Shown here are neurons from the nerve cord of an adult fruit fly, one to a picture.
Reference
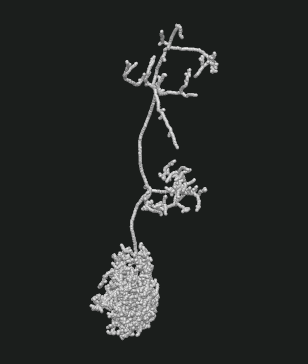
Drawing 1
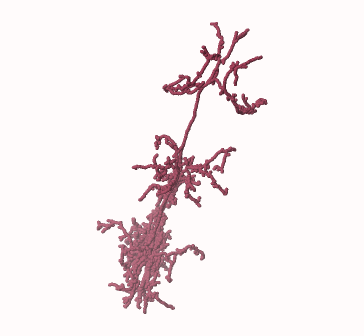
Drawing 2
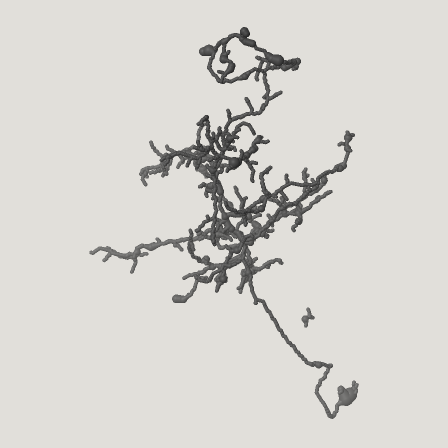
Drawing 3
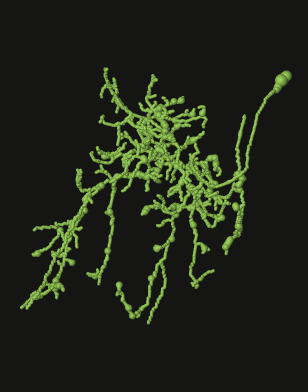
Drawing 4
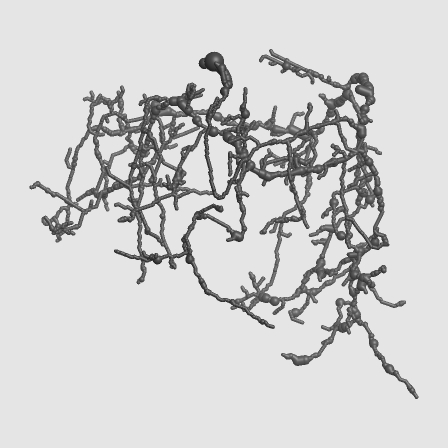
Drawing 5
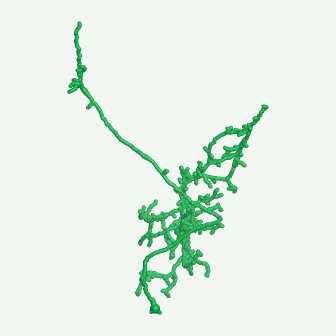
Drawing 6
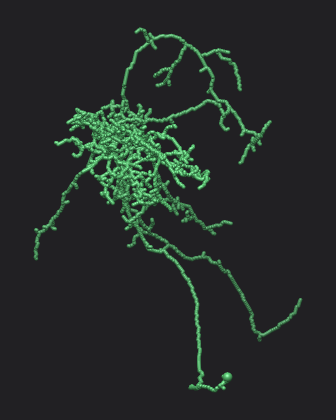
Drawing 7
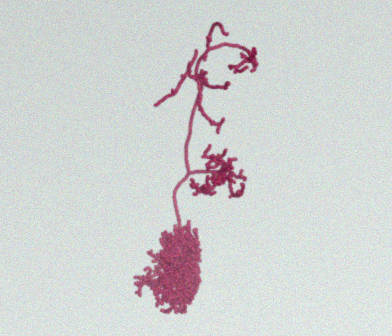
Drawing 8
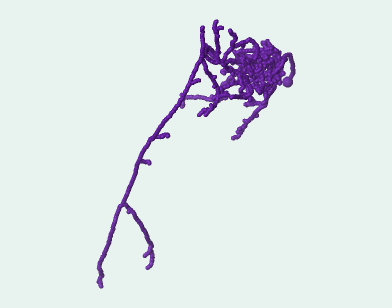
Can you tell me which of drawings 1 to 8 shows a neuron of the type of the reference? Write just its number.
7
